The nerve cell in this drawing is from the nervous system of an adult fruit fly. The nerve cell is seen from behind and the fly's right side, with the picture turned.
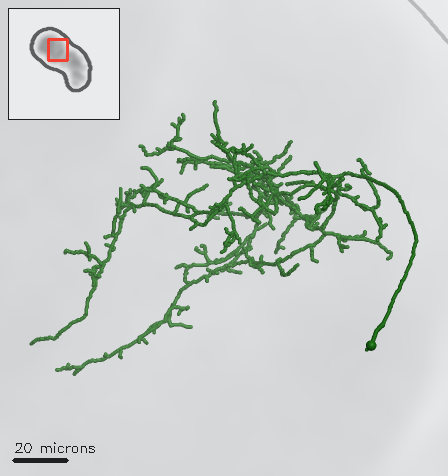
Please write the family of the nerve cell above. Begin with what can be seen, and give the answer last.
The cell body is at the lower right of the picture. By the scale bar it is about 150 microns wide in this view. Dozens of branch ends can be seen. Its broad class is central-brain intrinsic neuron. The family is hemilineage LB0.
